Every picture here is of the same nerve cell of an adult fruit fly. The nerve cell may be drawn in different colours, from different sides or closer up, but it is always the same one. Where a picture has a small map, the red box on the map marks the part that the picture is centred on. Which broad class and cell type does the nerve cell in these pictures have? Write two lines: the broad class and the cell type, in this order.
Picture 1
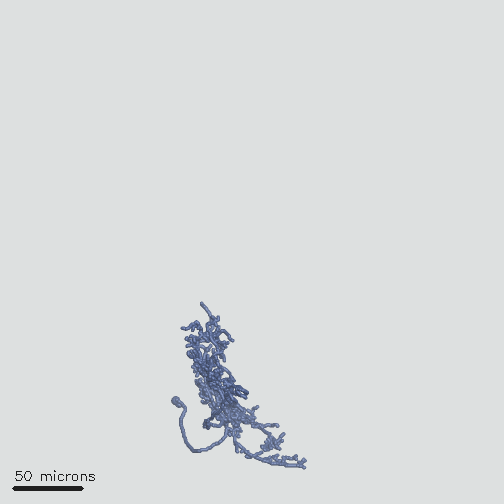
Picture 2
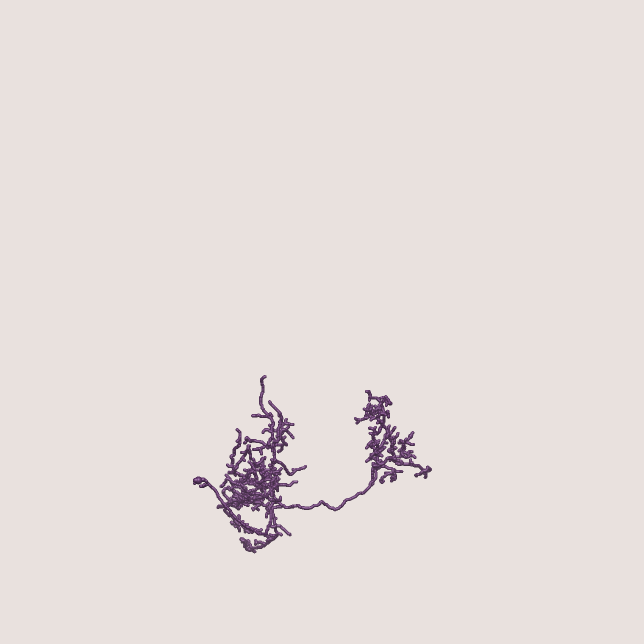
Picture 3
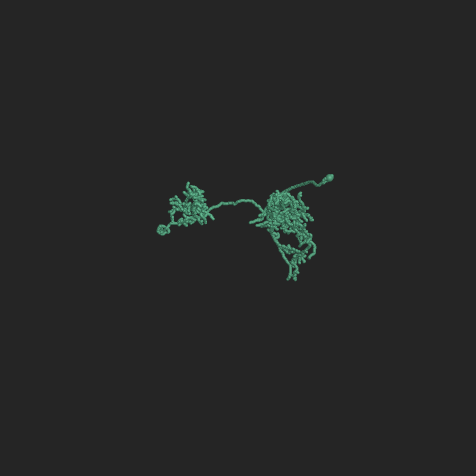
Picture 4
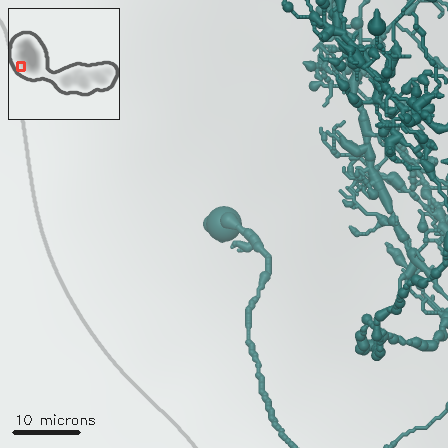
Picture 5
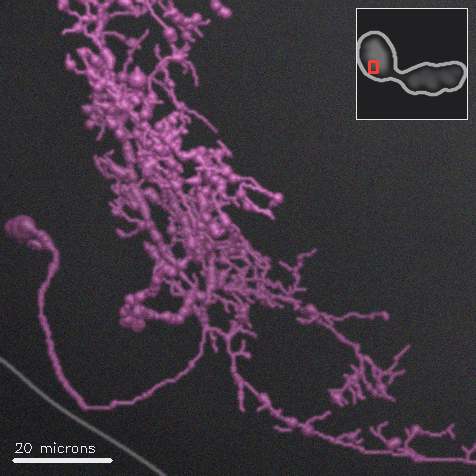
central-brain intrinsic neuron
GNG539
